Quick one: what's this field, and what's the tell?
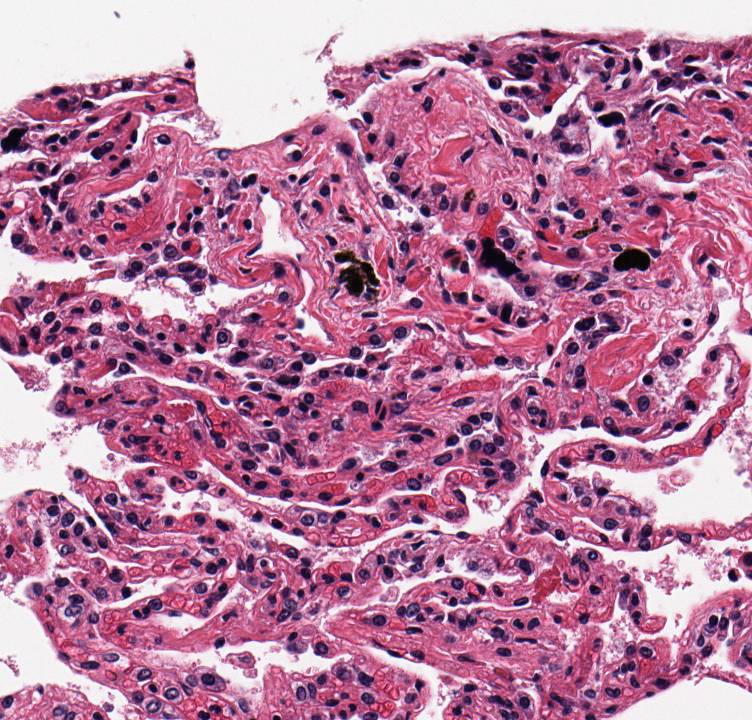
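This is alveolus: the slit-like spaces are mostly empty, and the walls hold many capillaries packed with red blood cells, plainest in the lower half.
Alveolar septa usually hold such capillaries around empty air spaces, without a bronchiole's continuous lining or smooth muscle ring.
In the upper middle and upper right, the walls carry coarse black-brown pigment clumps and are thickened by dense pink collagen.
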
